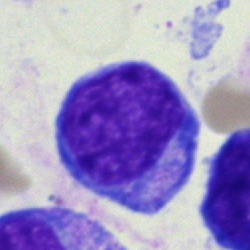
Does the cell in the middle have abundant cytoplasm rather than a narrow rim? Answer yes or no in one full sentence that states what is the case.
No, the cell has scant cytoplasm instead of a broad area.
